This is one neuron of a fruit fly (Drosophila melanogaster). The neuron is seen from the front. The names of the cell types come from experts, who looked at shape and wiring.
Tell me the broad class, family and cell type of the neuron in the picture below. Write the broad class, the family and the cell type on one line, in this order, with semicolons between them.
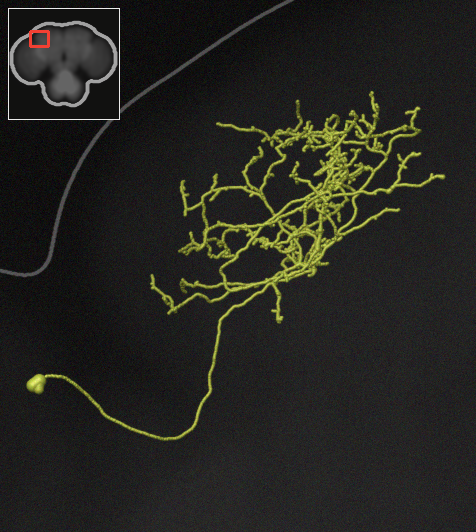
central-brain intrinsic neuron; hemilineage SLPav3; LHAV2f2_b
